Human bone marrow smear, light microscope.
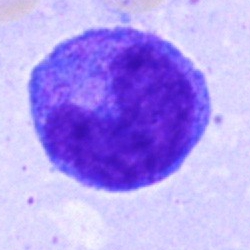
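Promyelocyte, whose nucleus fills most of the cell. The nucleus is indented on its upper-left side, where a paler area of cytoplasm lies. Around most of the nucleus the cytoplasm forms only a narrow bluish rim. Fine reddish-purple granules are visible in the cytoplasm at the upper left.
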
